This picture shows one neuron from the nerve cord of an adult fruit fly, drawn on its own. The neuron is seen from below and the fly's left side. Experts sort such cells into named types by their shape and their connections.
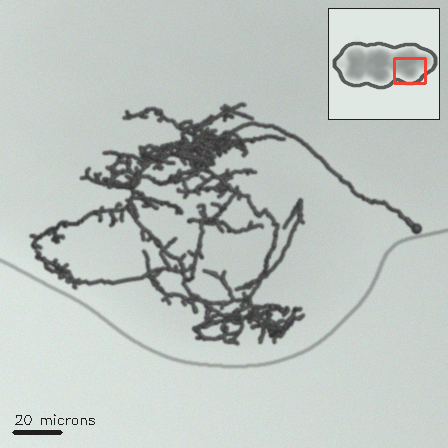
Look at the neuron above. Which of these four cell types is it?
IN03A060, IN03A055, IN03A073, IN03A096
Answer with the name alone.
IN03A055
